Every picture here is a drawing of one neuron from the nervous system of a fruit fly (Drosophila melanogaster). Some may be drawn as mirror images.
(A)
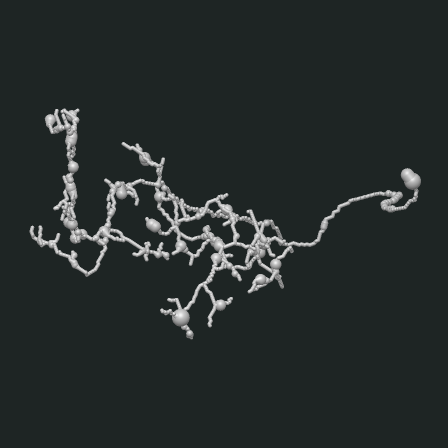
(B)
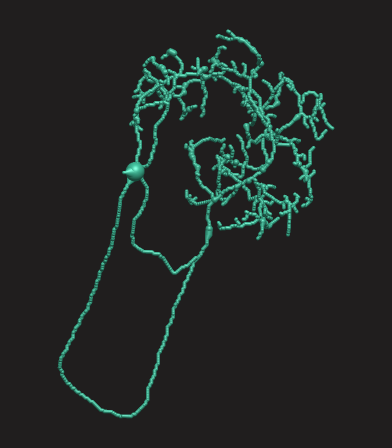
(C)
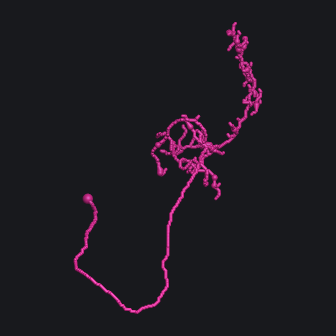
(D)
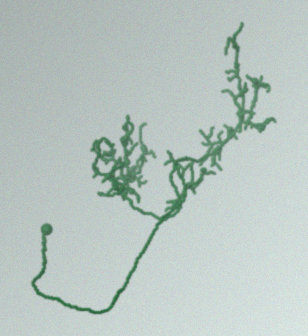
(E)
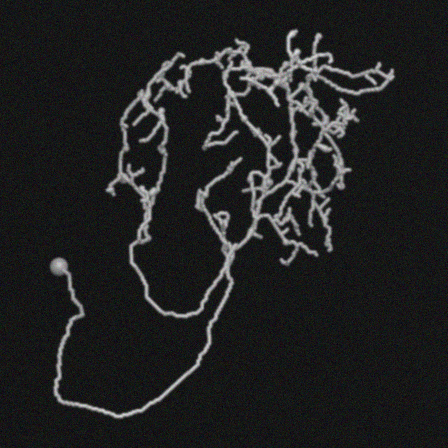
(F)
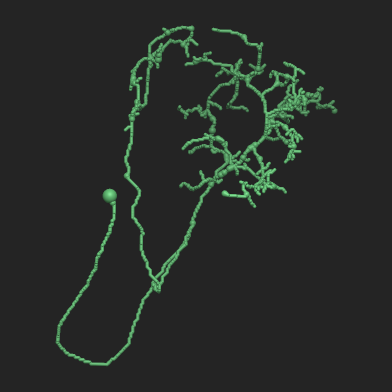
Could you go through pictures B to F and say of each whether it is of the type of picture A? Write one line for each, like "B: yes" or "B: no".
B: no
C: yes
D: yes
E: no
F: no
